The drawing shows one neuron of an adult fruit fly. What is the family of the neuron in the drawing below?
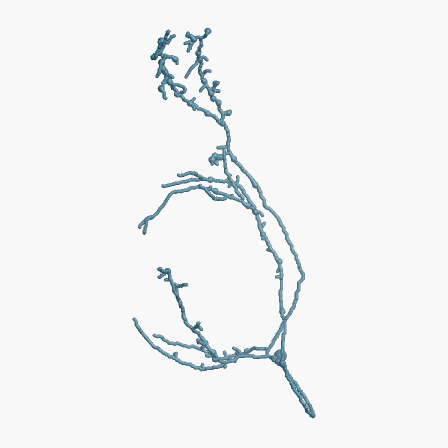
hemilineage LHl1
